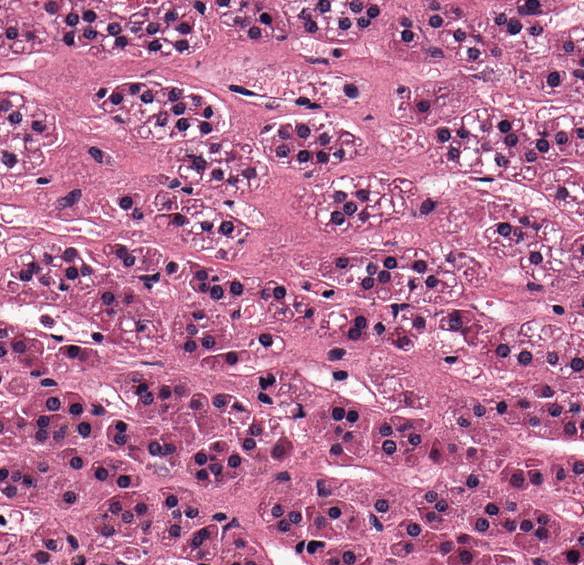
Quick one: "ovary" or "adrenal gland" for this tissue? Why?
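This is adrenal gland. First, the cells: in the upper half most have pale, finely vacuolated, foamy cytoplasm, while toward the bottom the cytoplasm is more solid and pinker, with fewer vacuoles. Second, the arrangement: the cells sit in solid clusters with no central glandular lumen, separated by narrow, slit-like, thin-walled spaces lined by flat, elongated nuclei.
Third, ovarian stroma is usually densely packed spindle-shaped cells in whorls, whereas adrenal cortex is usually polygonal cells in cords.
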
